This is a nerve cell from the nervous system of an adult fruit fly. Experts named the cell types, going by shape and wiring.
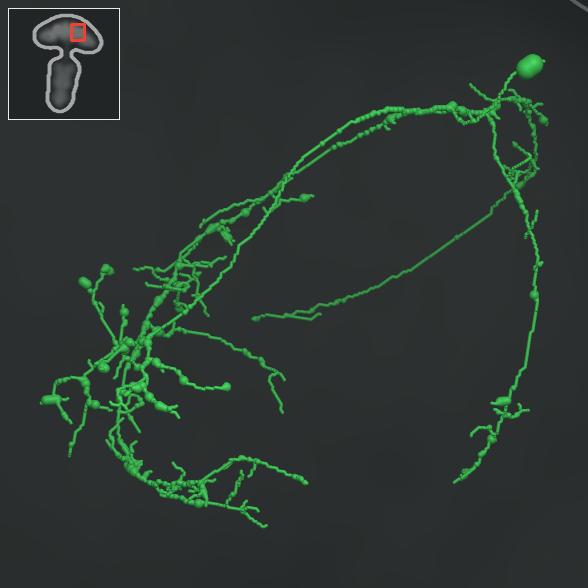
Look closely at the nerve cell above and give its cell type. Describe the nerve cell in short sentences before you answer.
It is in the brain and does not reach the nerve cord. Its cell body lies at the upper right of the picture. Dozens of branch ends can be seen. This is a central-brain intrinsic neuron. The cell type is CL091.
